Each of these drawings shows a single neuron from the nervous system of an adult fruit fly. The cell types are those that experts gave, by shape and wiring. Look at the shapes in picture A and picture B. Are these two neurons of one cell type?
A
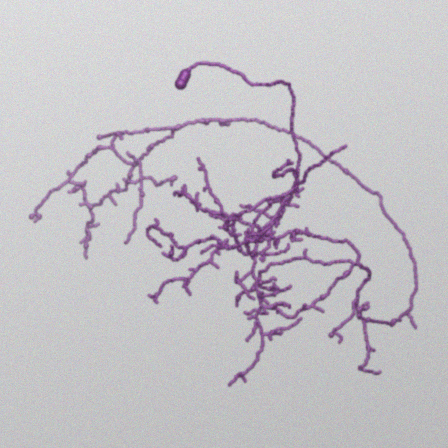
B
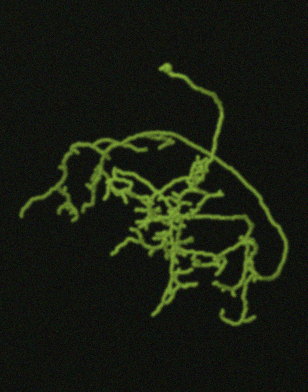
yes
